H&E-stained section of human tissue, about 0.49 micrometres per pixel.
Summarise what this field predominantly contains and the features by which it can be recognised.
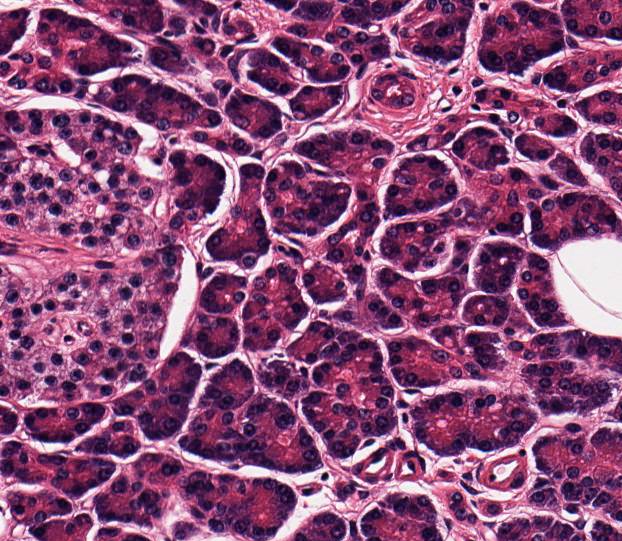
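Exocrine pancreas makes up this field. Small rounded acini of glandular cells pack most of it, parted only by thin clefts and scant stroma.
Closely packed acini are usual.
Their nuclei are round and dark and sit toward the cell base.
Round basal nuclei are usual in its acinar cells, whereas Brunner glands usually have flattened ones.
On the left, a paler cluster of cells with round nuclei and lighter cytoplasm stands apart from the darker acini.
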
